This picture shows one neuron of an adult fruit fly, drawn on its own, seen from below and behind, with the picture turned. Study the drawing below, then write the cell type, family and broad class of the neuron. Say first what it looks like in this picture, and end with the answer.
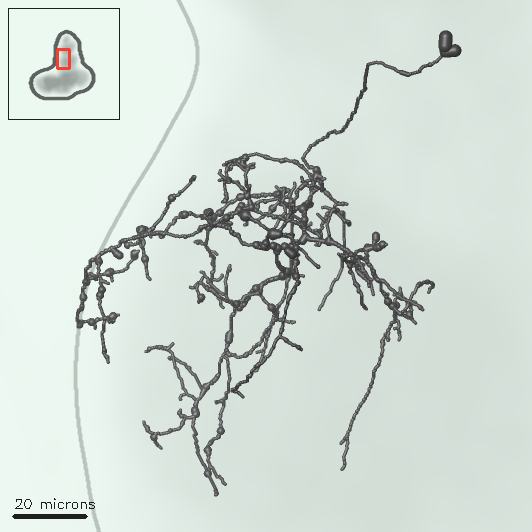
Its cell body lies at the upper right of the picture. From top to bottom in the picture it spans about 130 microns. Dozens of branch ends can be seen. The cell type is IN03A060. The family is hemilineage 03A. This is a nerve-cord intrinsic neuron.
